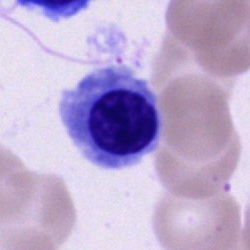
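Erythroblast, the cell in the middle of this stained bone marrow smear: its nucleus sits off-centre, over toward the right side of the cell, and the cytoplasm is a moderately deep blue. You won't find any granules or vacuoles in that cytoplasm.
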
